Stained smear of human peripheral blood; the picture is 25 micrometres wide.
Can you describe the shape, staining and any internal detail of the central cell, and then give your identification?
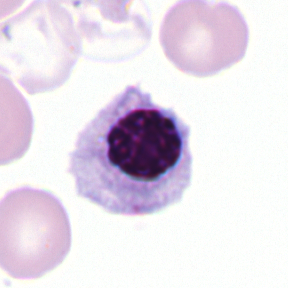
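Outline irregular, somewhat angular, not smoothly round. Cell about 11 micrometres across. Nucleus round, about 7 micrometres across, toward the upper right, filling about 40% of the cell's area. Chromatin dark purple, coarsely clumped into blocks separated by slightly paler spaces. Cytoplasm pale lilac-grey, a wide rim broadest to the left of and below the nucleus. Texture of cytoplasm finely and faintly granular, no coarse dark granules. Cell: normoblast.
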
